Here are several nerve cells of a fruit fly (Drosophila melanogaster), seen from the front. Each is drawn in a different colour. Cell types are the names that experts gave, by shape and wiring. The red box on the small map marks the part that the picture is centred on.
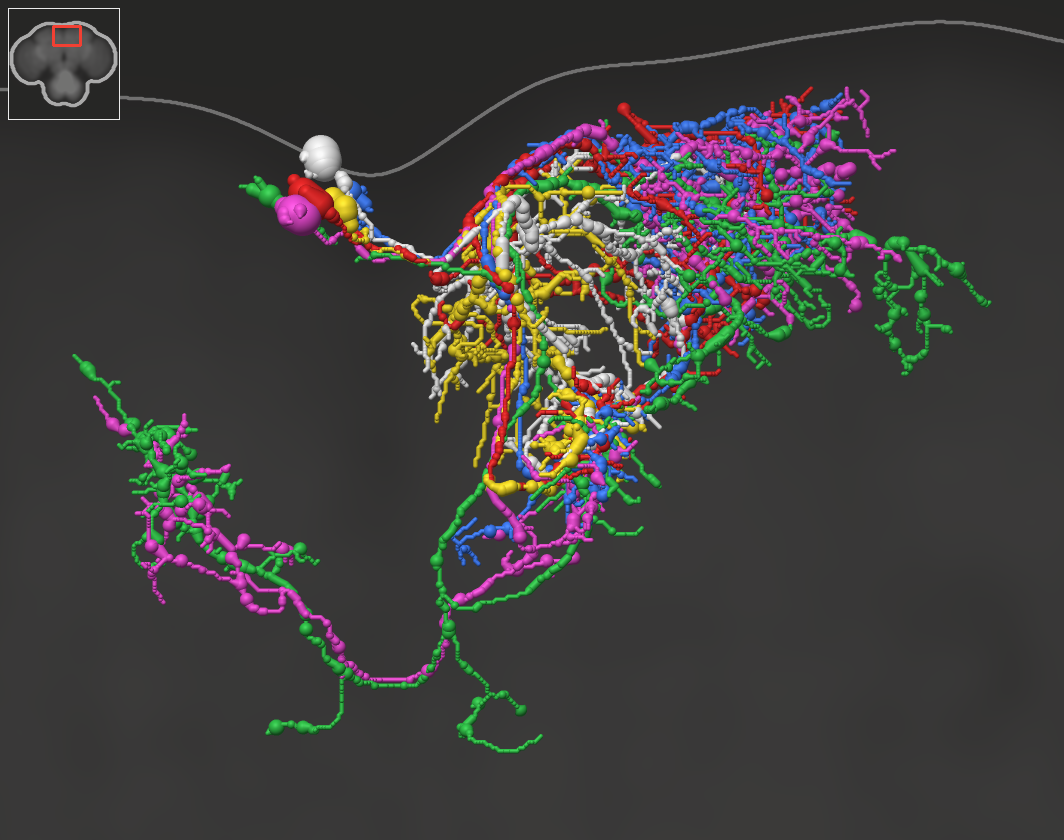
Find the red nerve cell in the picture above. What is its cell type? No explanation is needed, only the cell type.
SMP126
